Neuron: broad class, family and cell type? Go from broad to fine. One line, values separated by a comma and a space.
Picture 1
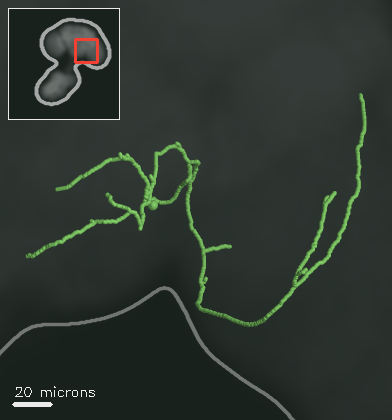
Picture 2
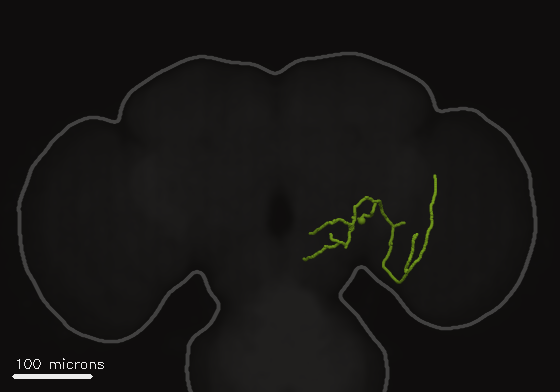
visual centrifugal neuron, LoVC, LoVC24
